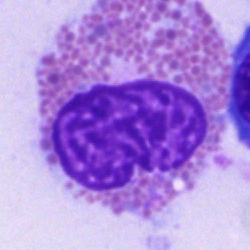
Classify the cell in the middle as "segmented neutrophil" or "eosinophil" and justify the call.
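This is an eosinophil. Look at the cytoplasm: it is packed with coarse, round, pinkish-red granules, all fairly uniform in size.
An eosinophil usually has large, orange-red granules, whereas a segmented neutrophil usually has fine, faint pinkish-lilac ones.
Coarse granules like these fit the eosinophil, not the segmented neutrophil. The nucleus sits in the lower half, with the granular cytoplasm widest above it; its chromatin is coarsely clumped, with paler streaks between dark masses.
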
